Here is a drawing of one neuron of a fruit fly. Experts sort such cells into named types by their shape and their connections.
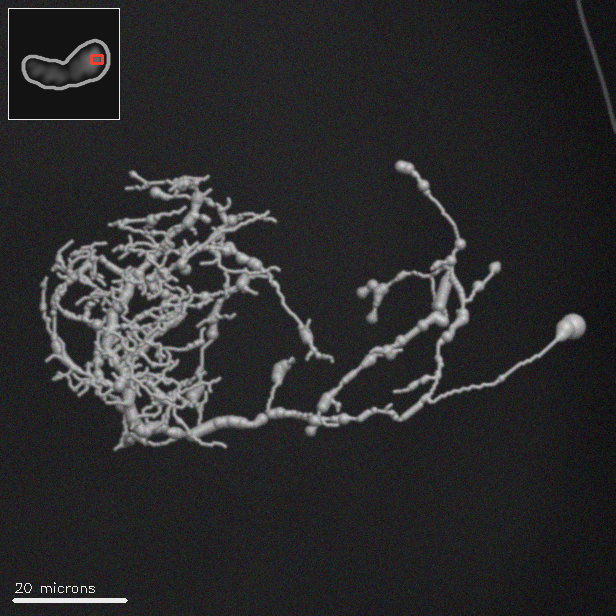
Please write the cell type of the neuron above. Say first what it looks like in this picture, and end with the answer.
The cell body is on the right of the picture. From left to right in the picture it spans about 95 microns. This is a central-brain intrinsic neuron. The cell type is PVLP085.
